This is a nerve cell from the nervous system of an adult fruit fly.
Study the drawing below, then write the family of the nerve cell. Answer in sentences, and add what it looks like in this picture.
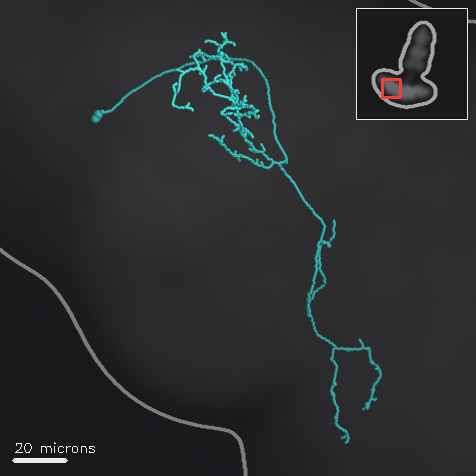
Its family is hemilineage SLPad1_posterior. Its broad class is central-brain intrinsic neuron. It lies in the brain. Its cell body lies at the upper left of the picture. From top to bottom in the picture it spans about 160 microns.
